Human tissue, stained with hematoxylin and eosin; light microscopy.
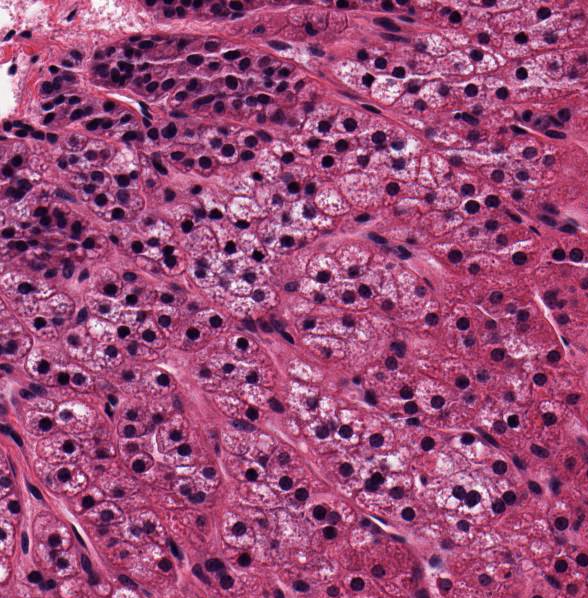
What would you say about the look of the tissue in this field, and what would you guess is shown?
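Large pale cells lie in cords, most with a single round, dark, centrally placed nucleus. Thin pink lines mark distinct borders between neighbouring cells. The thin strands between cords contain flattened, elongated dark nuclei lining narrow capillary-like channels. No gland lumens, ducts or follicles are present among the cords. The tissue is adrenal gland.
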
